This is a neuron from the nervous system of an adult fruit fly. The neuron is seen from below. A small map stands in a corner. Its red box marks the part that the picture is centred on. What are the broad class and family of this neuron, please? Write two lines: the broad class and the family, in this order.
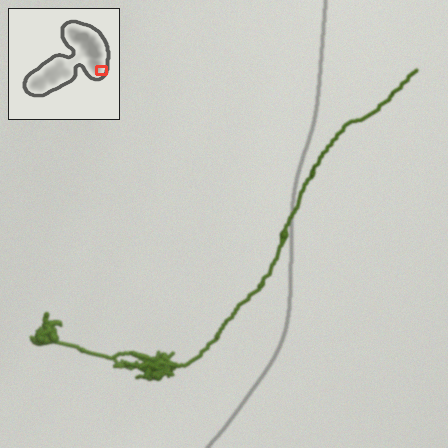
optic-lobe intrinsic neuron
L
